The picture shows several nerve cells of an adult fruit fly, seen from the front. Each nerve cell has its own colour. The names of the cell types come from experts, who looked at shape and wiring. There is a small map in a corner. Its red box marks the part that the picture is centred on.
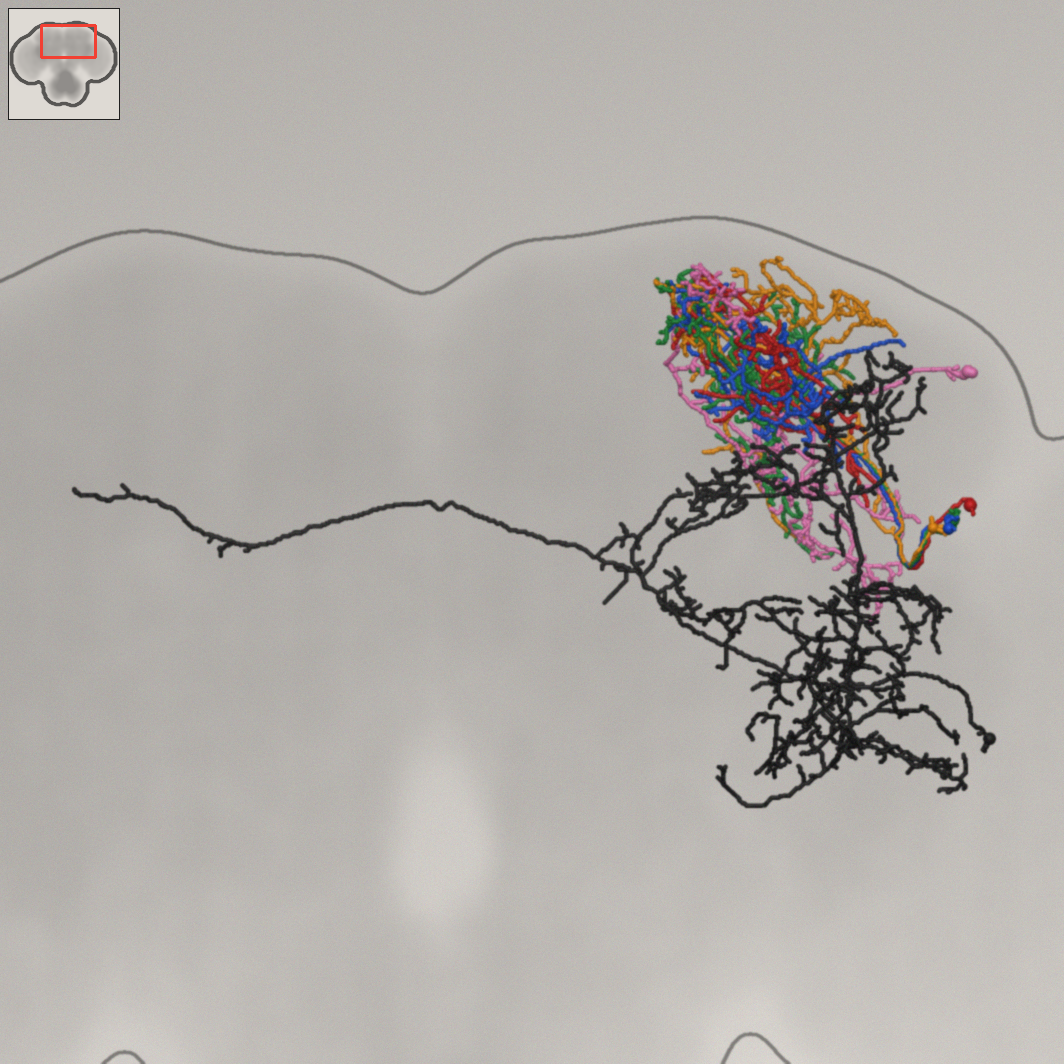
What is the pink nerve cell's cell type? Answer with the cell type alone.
SLP384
